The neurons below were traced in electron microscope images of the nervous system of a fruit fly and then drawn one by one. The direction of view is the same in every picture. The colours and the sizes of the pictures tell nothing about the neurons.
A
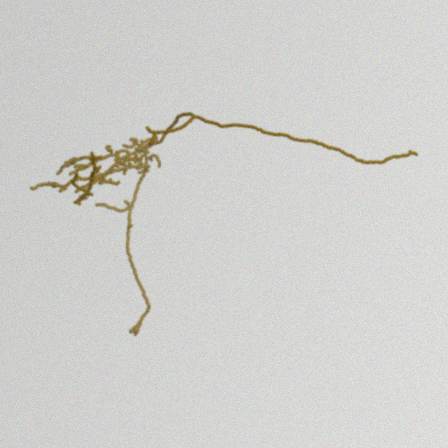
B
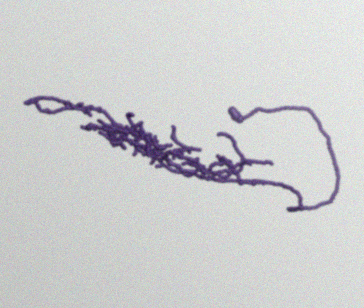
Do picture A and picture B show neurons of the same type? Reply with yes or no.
no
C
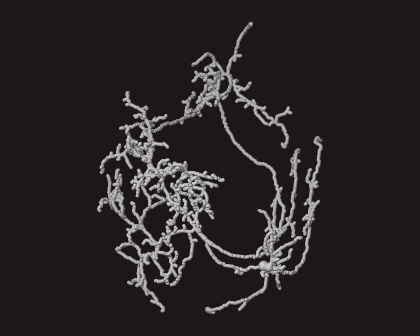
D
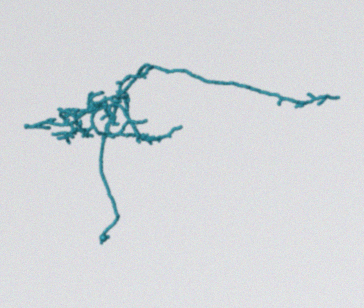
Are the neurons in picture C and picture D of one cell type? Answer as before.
no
